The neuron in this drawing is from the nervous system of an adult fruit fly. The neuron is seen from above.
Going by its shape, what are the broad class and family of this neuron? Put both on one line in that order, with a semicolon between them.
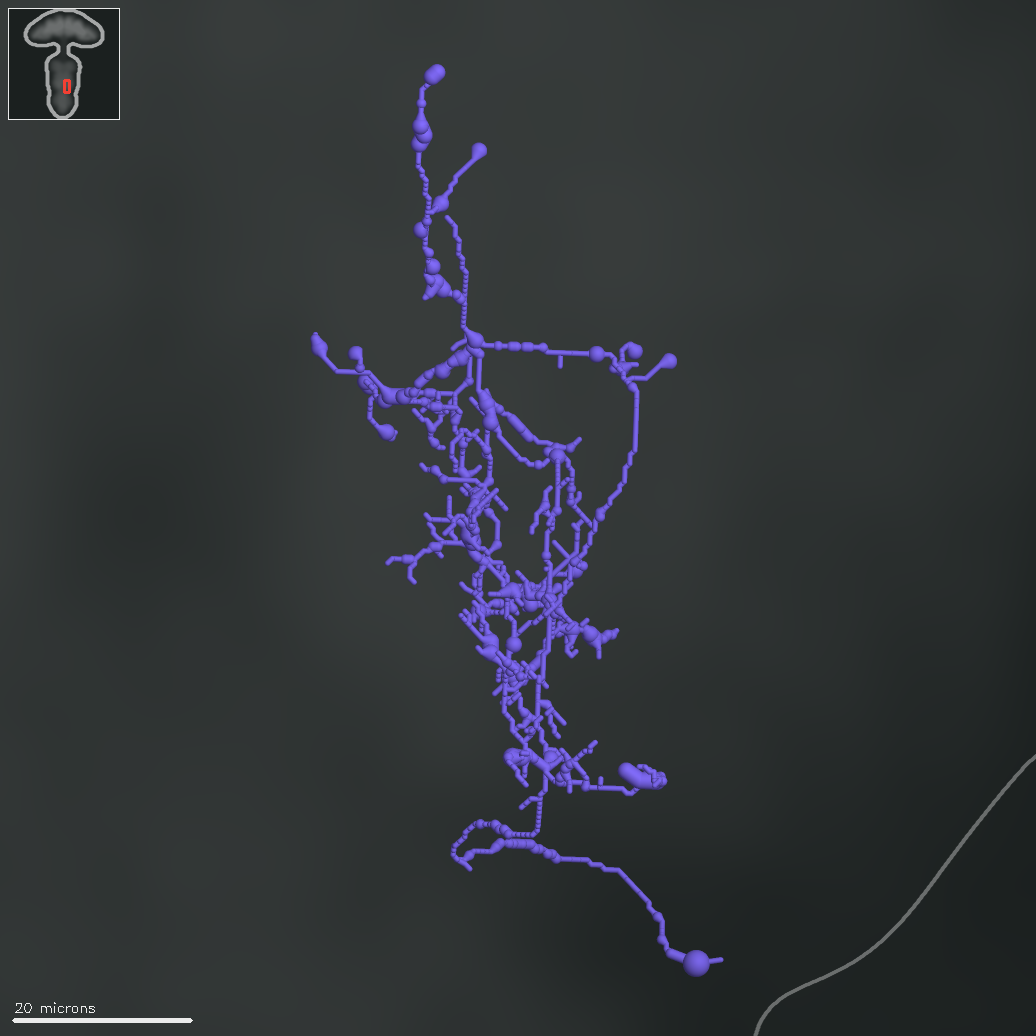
nerve-cord intrinsic neuron; hemilineage 20A.22A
